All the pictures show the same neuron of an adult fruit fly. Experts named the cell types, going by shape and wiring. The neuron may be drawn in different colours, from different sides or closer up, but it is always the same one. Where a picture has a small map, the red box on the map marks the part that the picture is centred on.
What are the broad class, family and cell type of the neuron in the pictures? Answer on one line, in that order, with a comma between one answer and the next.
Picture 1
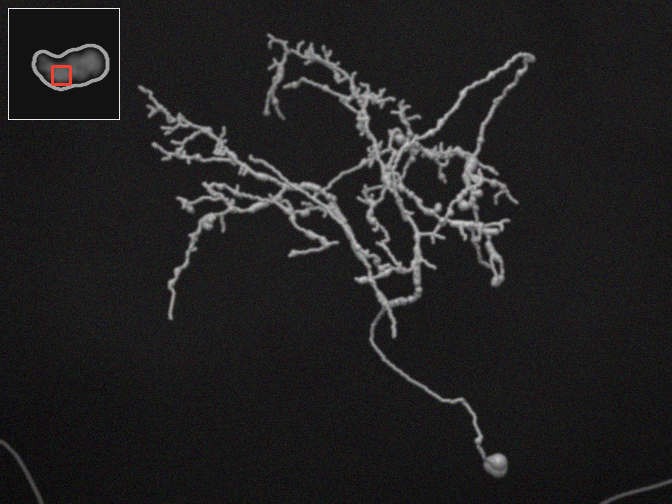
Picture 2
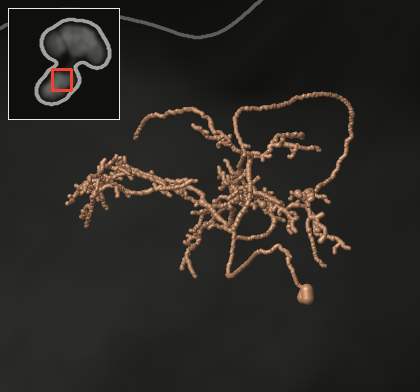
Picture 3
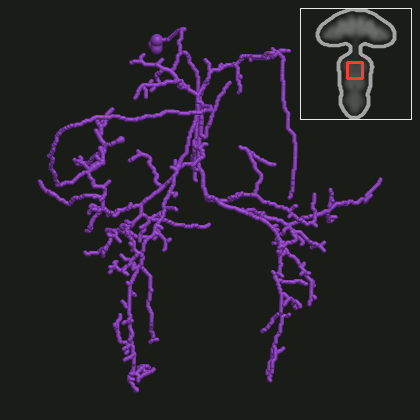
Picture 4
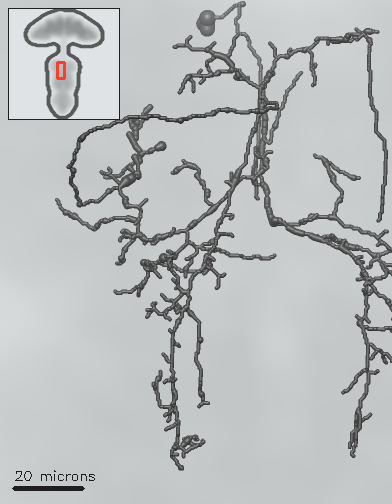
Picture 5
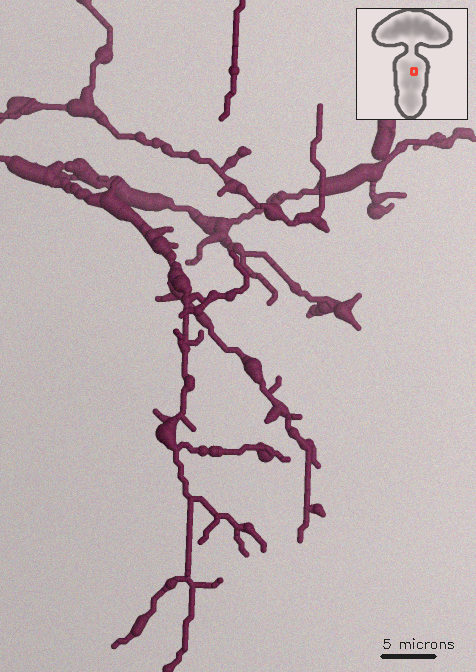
nerve-cord intrinsic neuron, hemilineage 02A, IN02A023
